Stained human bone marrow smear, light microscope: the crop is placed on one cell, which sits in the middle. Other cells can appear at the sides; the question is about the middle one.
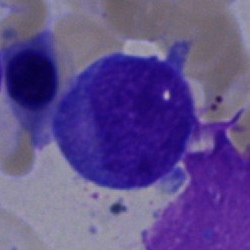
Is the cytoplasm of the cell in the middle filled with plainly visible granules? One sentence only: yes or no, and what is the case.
No, in the cell's cytoplasm no granules are visible.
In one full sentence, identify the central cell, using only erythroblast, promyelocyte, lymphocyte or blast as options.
The cell positioned in the middle of the field is a blast.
